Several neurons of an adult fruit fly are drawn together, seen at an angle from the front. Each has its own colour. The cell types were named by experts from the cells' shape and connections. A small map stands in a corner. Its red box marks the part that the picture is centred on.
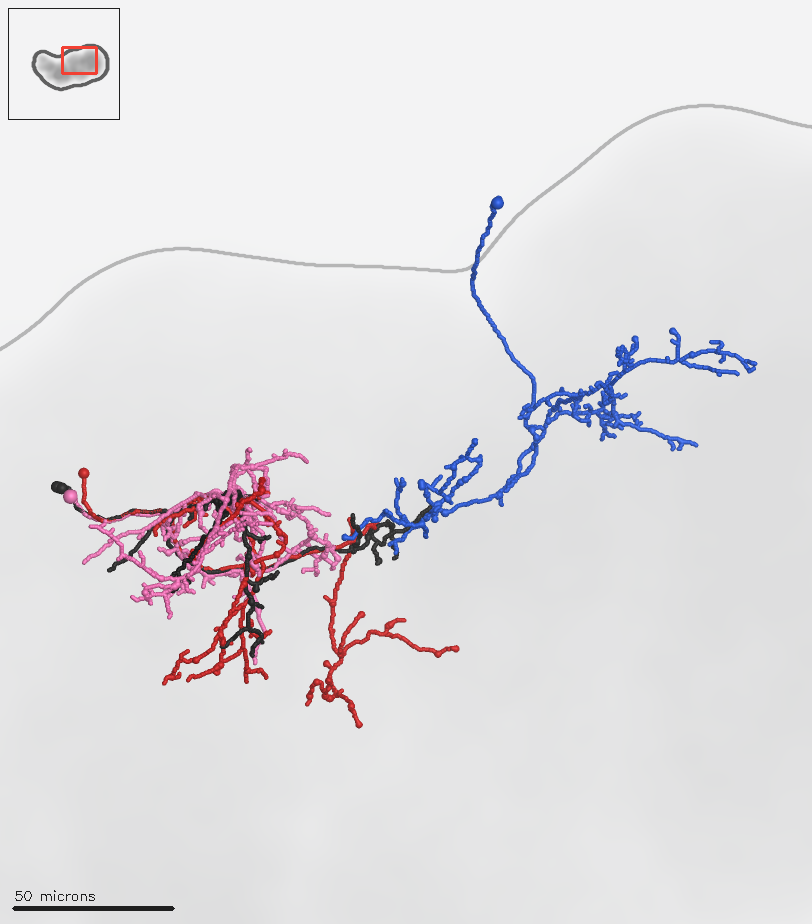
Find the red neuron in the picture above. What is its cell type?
CL302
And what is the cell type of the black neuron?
CB1876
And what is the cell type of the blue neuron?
CB2200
